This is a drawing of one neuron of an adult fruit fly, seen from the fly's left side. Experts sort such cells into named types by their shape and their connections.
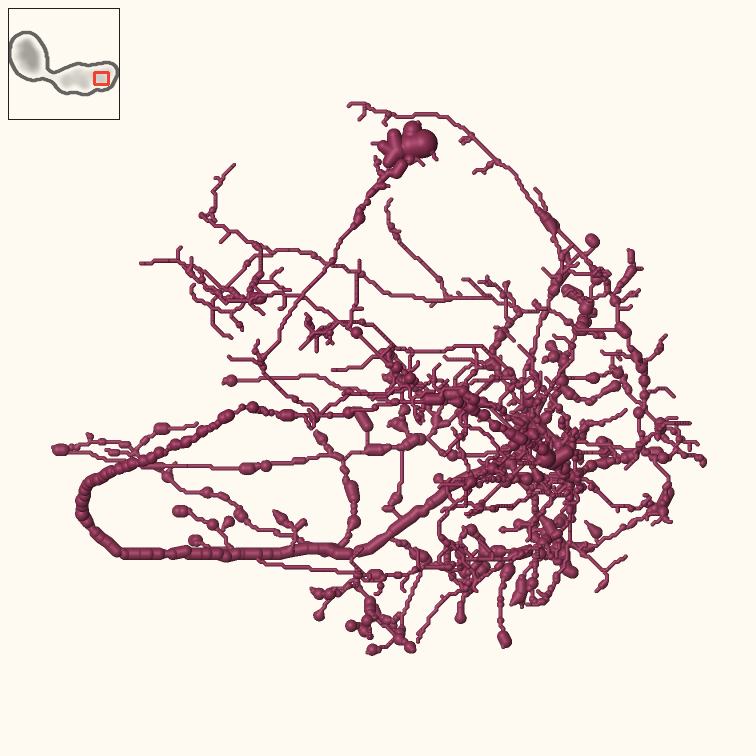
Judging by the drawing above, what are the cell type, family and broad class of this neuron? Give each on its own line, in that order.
IN09A014
hemilineage 09A
nerve-cord intrinsic neuron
